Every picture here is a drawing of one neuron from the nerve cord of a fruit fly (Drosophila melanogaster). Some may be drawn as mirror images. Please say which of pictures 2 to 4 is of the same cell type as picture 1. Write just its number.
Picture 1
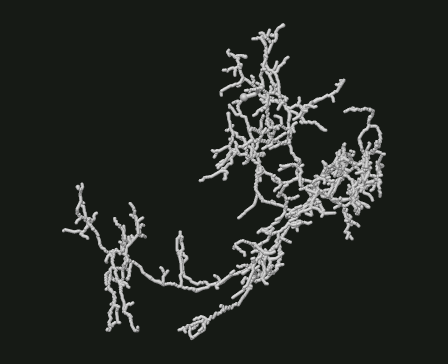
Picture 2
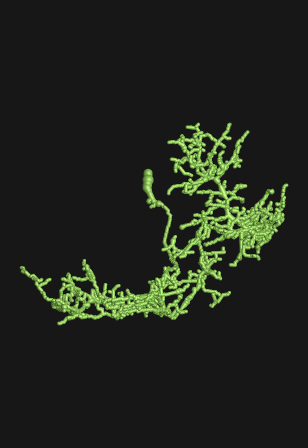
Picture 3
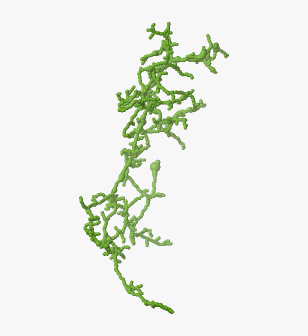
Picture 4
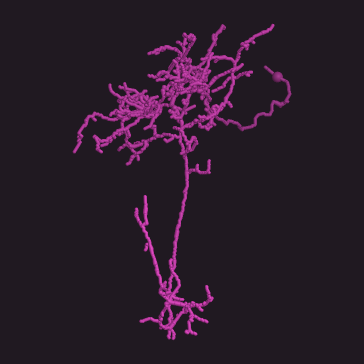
2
